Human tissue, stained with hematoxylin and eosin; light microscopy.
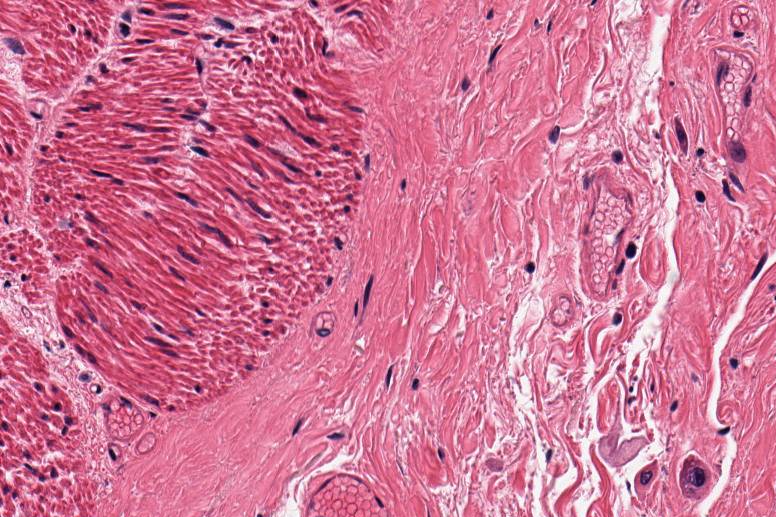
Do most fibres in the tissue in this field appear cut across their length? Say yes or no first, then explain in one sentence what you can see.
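No. At the far left edge, muscle cells are cut across and show small rounded profiles, unlike the lengthwise cut in the main bundle.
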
